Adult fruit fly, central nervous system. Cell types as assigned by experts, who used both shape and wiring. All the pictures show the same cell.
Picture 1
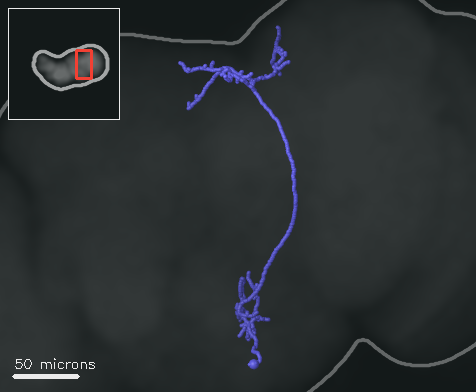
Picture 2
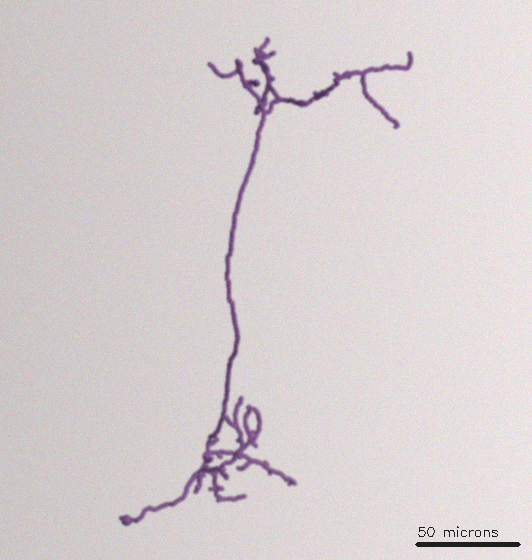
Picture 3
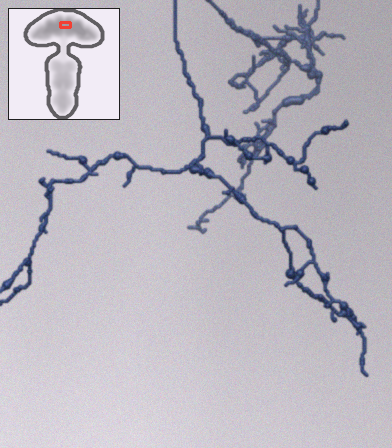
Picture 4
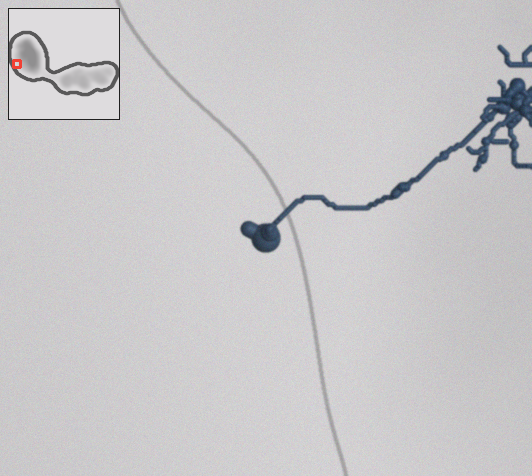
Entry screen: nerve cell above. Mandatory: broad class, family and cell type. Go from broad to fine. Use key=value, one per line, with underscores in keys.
broad_class=central-brain intrinsic neuron
family=hemilineage FLAa2
cell_type=SMP735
